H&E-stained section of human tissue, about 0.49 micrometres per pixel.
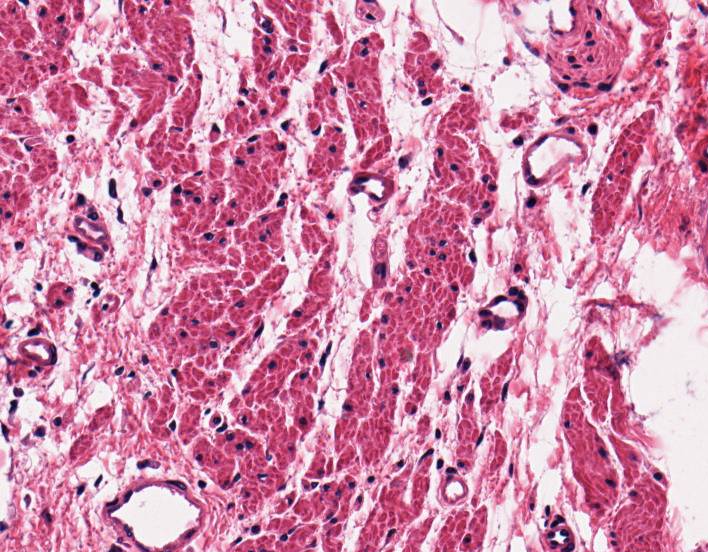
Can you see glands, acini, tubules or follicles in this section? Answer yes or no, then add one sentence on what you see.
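No. No epithelium or glands are present anywhere in the field.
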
